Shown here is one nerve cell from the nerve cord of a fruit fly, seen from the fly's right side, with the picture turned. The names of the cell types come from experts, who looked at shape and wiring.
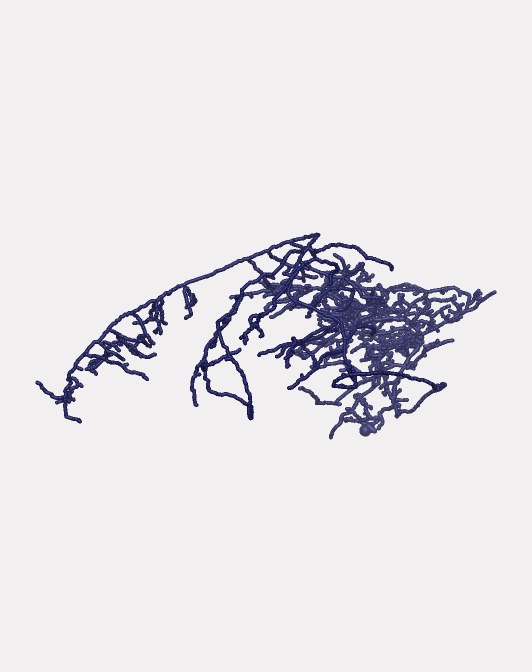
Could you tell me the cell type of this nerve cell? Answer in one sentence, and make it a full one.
Belonging to the cell type IN08B004 is this nerve cell.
